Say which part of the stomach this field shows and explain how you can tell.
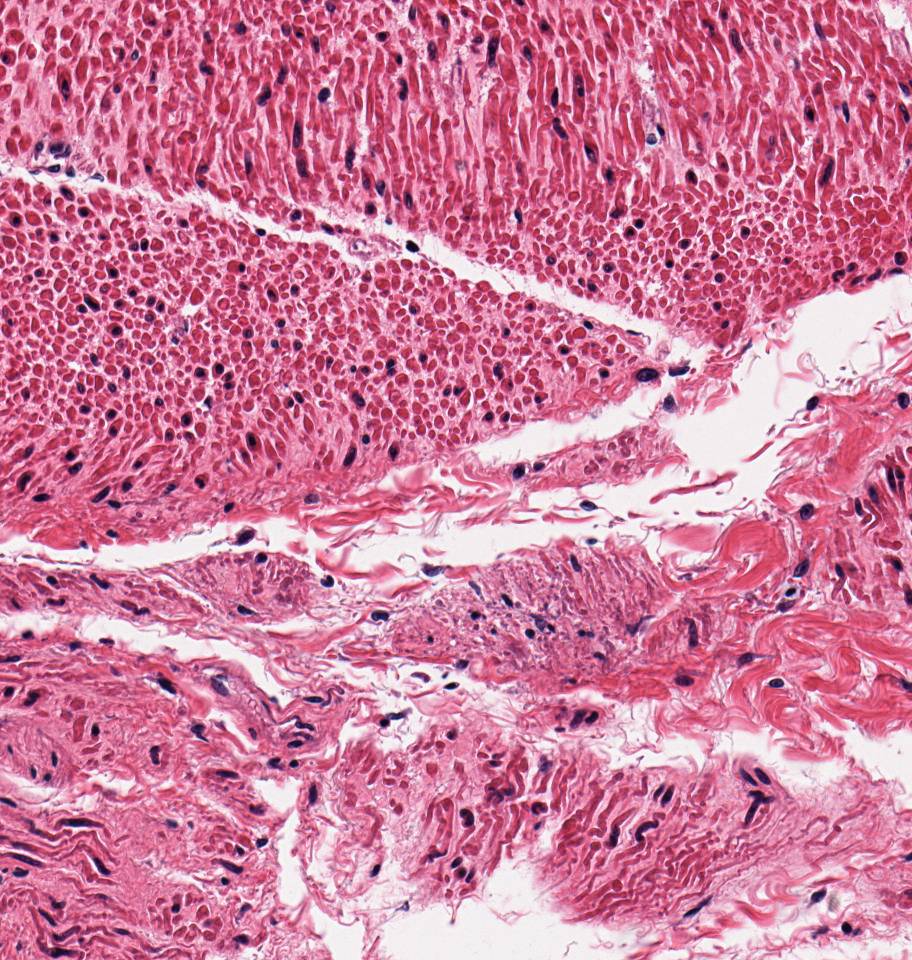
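Smooth muscle fills this field. Its upper half is a dense band of smooth muscle cells cut mostly in cross-section, and only a minority of these cross-sectioned profiles contain a nucleus. Along the top edge the cells are cut lengthwise and run roughly vertically. In the lower half, looser bundles are cut lengthwise or obliquely and carry elongated nuclei.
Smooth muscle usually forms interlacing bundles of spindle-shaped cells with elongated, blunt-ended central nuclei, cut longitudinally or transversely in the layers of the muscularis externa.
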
